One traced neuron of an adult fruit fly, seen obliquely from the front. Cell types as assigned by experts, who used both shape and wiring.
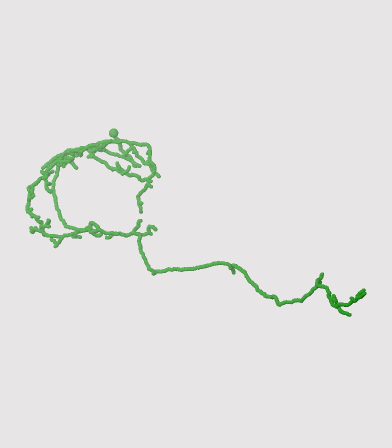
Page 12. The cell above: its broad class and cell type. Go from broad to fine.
central-brain intrinsic neuron; SLP375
